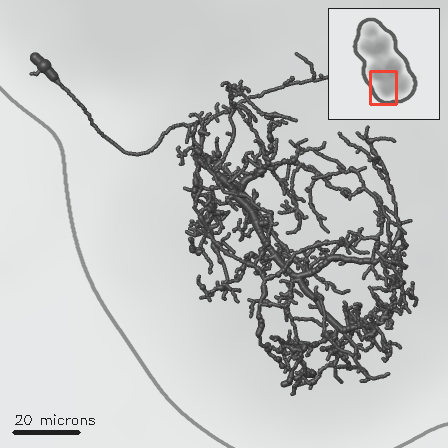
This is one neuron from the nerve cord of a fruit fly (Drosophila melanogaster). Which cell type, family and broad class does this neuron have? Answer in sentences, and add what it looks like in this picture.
It is of cell type IN03A020. The family is hemilineage 03A. This is a nerve-cord intrinsic neuron. From left to right in the picture it spans about 120 microns. The picture shows more than a hundred branch ends.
